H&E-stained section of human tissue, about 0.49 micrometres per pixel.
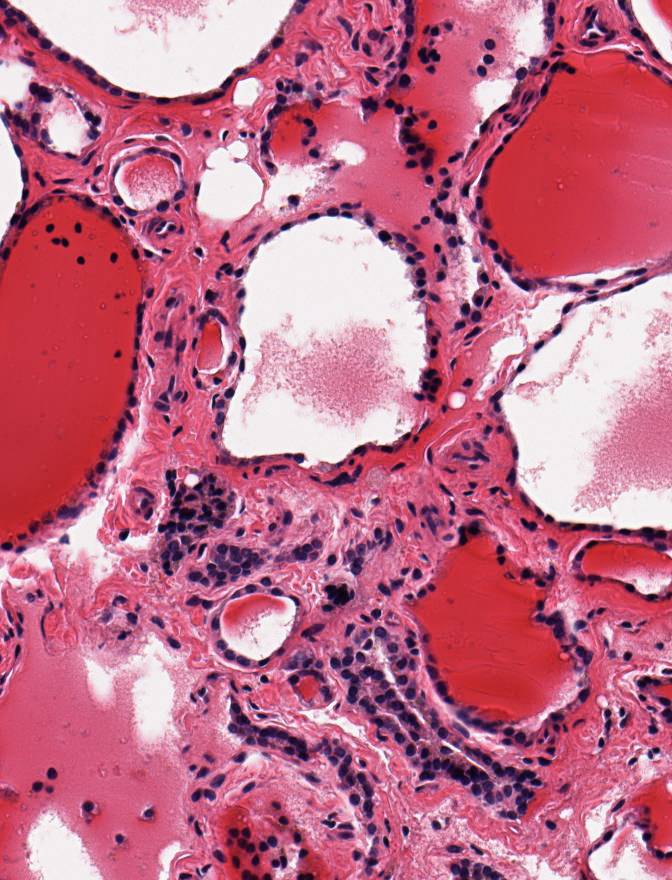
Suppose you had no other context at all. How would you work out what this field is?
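Thyroid follicle is mainly what I find in this field. I notice rounded, closed follicles of widely varying size, kept apart by narrow bands of stroma. Each is lined by a single layer of flattened to low cuboidal cells with small, dark, round to oval nuclei. The large follicles at the left edge and on the right side hold dense, homogeneous, deep red content.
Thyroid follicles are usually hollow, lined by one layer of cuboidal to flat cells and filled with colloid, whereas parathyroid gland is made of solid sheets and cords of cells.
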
